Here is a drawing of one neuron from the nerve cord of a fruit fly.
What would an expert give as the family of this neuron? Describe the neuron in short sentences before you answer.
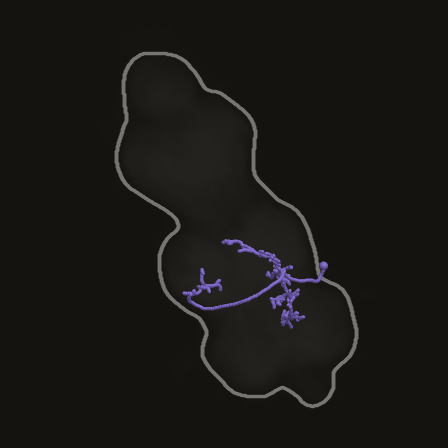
As drawn here it is wider than it is tall. It is a nerve-cord intrinsic neuron. Its family is hemilineage 01A.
